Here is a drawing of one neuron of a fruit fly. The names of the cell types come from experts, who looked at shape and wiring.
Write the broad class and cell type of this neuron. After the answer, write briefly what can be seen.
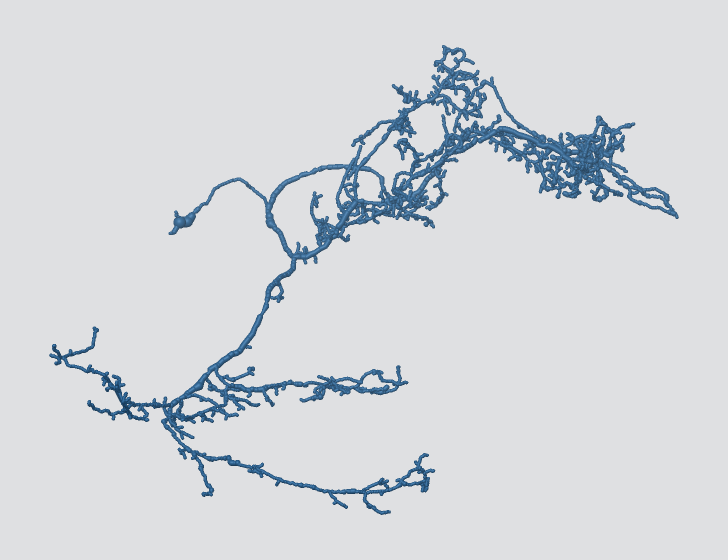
This is a central-brain intrinsic neuron. The cell type is SIP025. Its cell body lies on the left of the picture. As drawn here it is wider than it is tall.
